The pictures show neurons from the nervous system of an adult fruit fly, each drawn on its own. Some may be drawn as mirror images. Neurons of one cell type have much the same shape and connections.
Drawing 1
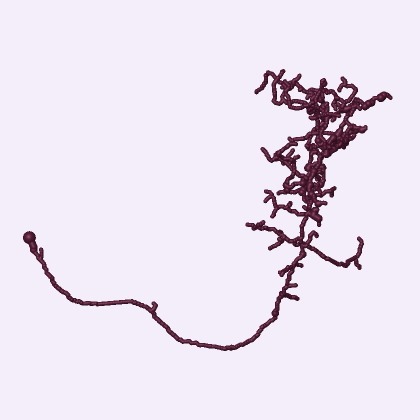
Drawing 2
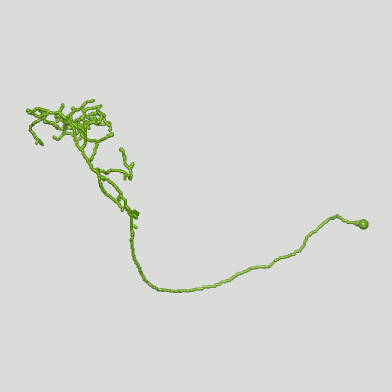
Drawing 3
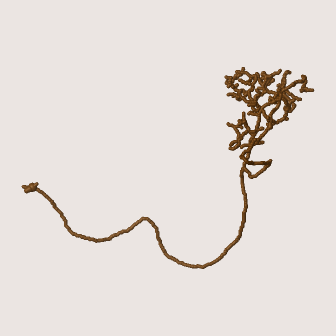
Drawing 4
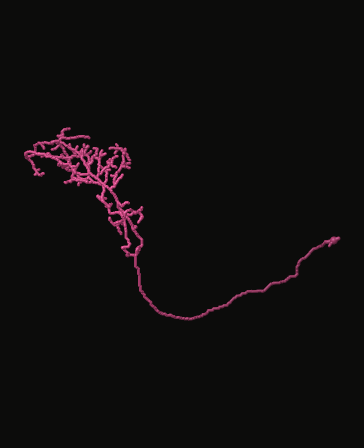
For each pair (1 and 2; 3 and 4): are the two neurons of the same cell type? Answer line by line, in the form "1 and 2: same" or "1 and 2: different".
1 and 2: different
3 and 4: same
